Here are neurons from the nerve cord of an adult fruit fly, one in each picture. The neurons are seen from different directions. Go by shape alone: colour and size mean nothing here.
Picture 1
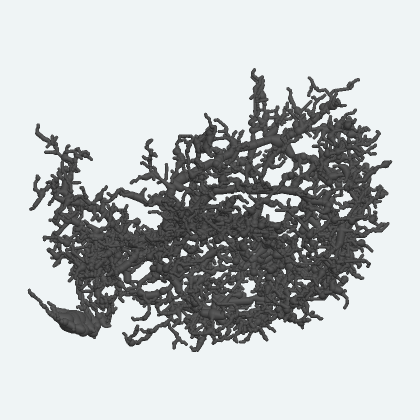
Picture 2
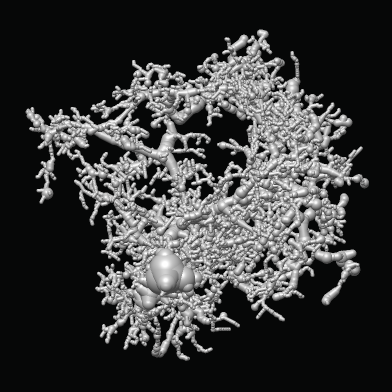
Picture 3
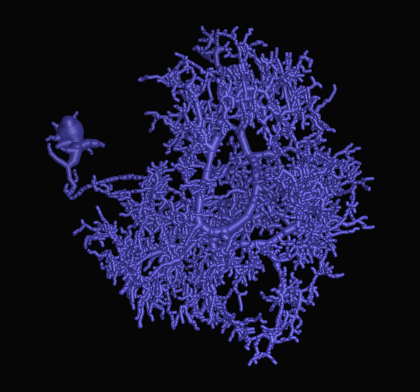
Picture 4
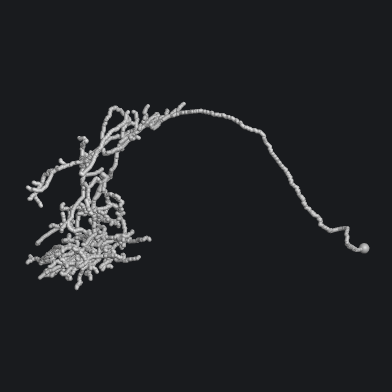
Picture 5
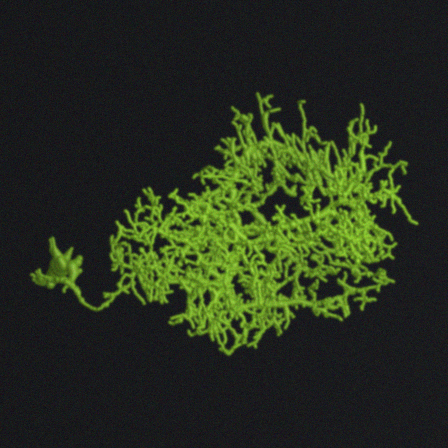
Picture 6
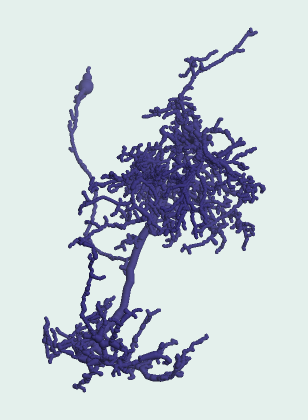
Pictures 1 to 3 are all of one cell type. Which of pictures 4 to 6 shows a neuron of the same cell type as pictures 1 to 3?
5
